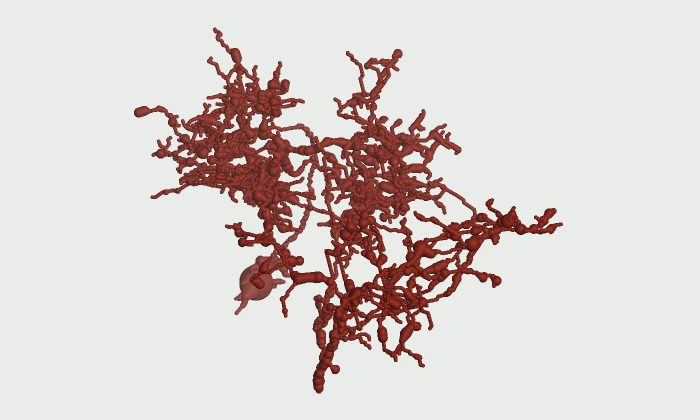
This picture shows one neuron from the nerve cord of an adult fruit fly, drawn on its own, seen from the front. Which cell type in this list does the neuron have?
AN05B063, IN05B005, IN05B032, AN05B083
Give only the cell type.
IN05B032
